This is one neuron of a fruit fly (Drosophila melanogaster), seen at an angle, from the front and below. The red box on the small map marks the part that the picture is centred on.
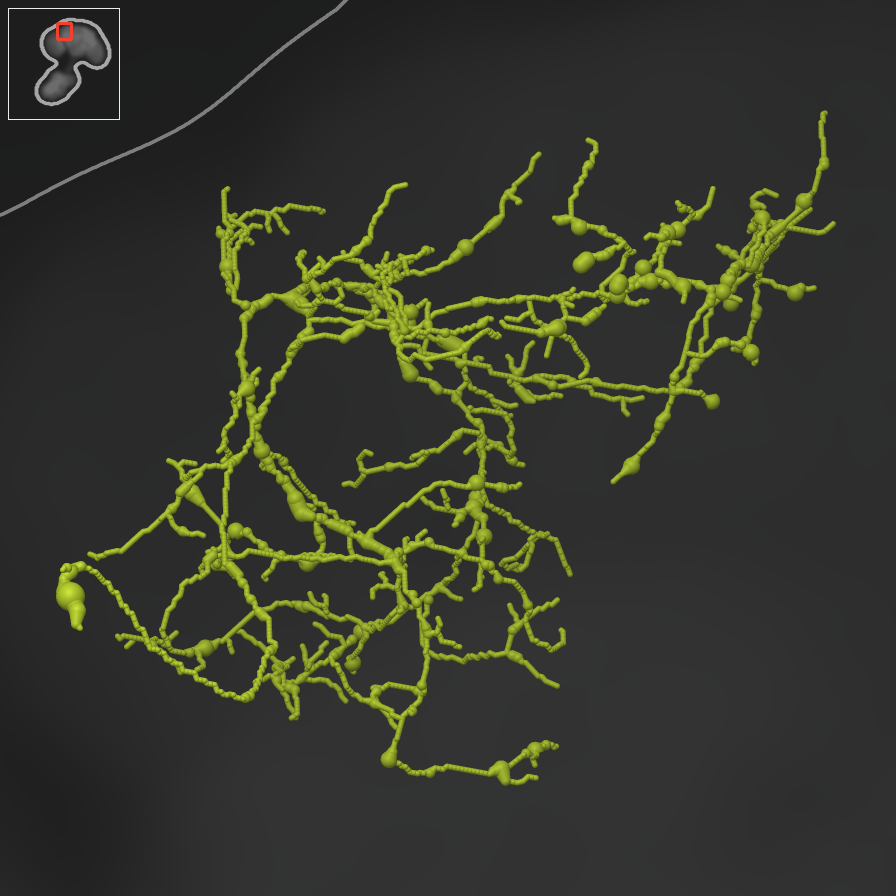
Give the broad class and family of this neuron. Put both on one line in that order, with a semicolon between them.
central-brain intrinsic neuron; hemilineage LHa2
